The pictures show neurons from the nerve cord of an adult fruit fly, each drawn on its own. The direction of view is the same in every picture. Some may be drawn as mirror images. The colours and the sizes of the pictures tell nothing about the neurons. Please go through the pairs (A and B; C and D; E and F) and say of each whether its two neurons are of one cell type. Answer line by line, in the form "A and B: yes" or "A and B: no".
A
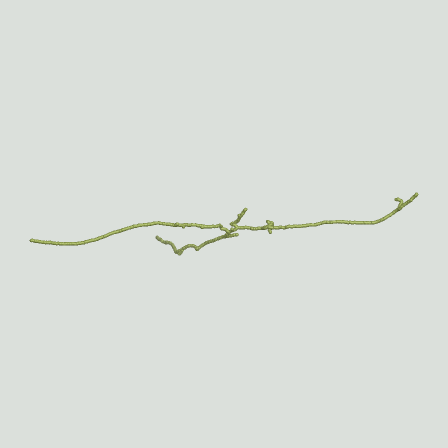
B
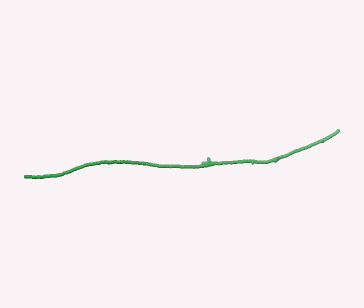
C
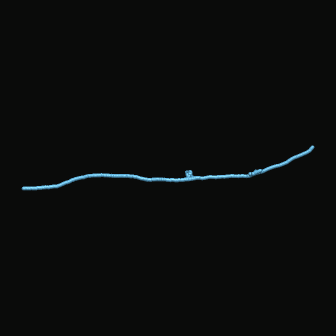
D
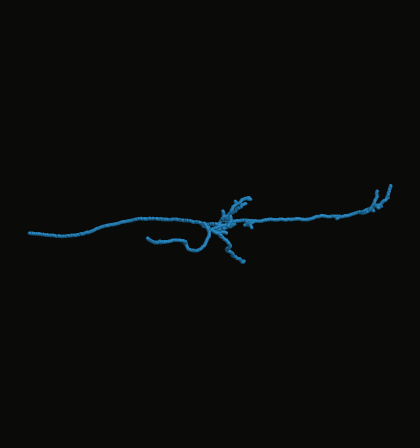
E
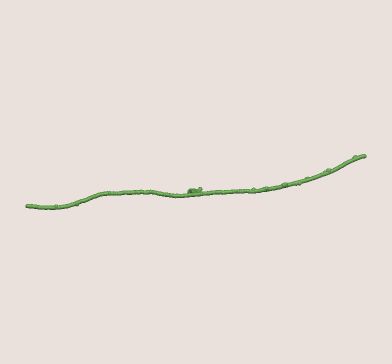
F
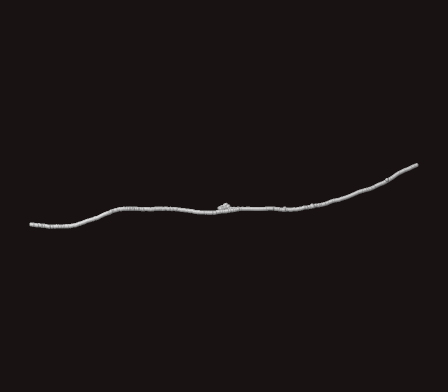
A and B: no
C and D: no
E and F: yes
